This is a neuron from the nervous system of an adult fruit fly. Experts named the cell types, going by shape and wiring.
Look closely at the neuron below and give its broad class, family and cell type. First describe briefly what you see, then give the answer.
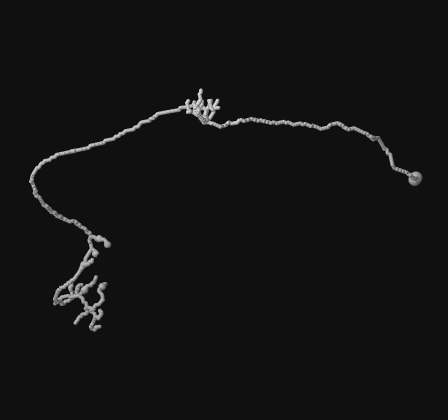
In this view it is wider than it is tall. Its broad class is central-brain intrinsic neuron. Its family is called class CX. The cell type is PFNp_a.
